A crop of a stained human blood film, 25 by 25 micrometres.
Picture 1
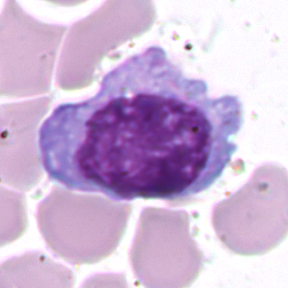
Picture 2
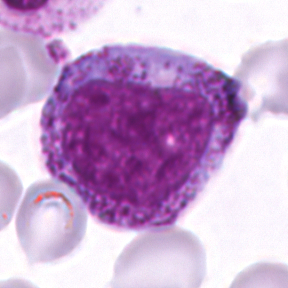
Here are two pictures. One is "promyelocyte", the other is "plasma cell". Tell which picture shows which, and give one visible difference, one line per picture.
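The cell in picture 1 is a plasma cell. No distinct granules are seen in the cytoplasm.
The cell in picture 2 is a promyelocyte. The cytoplasm holds dark purple granules that are most crowded along the cell edge.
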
